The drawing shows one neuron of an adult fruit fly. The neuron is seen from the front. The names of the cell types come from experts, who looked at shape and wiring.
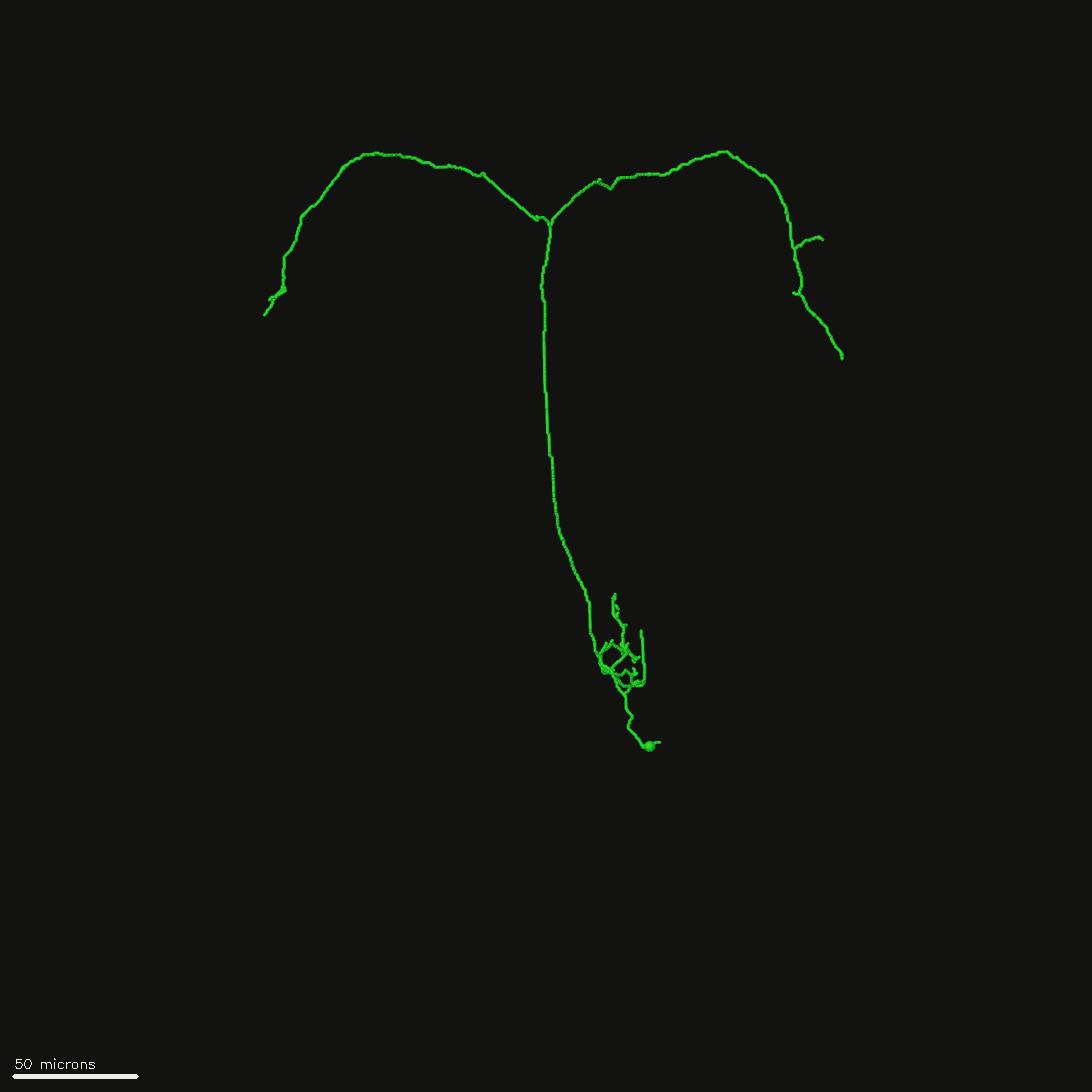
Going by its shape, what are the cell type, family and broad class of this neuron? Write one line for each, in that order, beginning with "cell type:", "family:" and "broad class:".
cell type: FLA004m
family: hemilineage FLAa3
broad class: central-brain intrinsic neuron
